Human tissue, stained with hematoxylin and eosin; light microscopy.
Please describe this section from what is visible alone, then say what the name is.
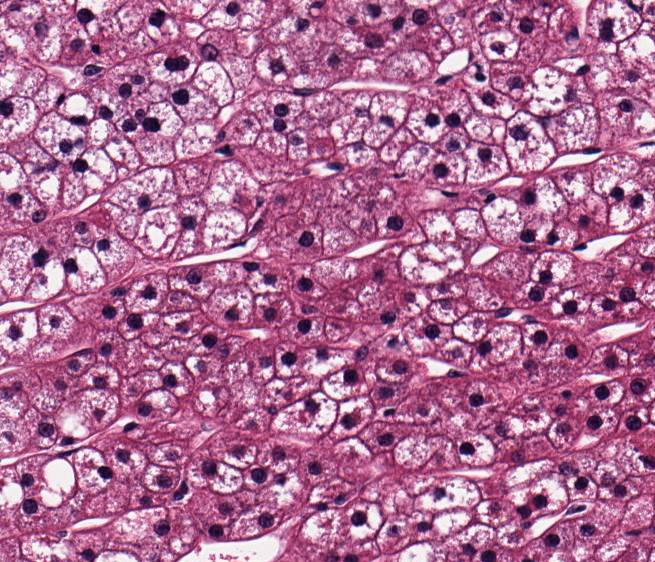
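The cells are large and polygonal, with sharply outlined borders. In most of them, pale cytoplasm is filled with many small clear vacuoles. Nuclei sit mostly in the centre of the cell rather than against its border. Cells near the centre of the field have pinker, less vacuolated cytoplasm than cells at the top left. This section is adrenal gland.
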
